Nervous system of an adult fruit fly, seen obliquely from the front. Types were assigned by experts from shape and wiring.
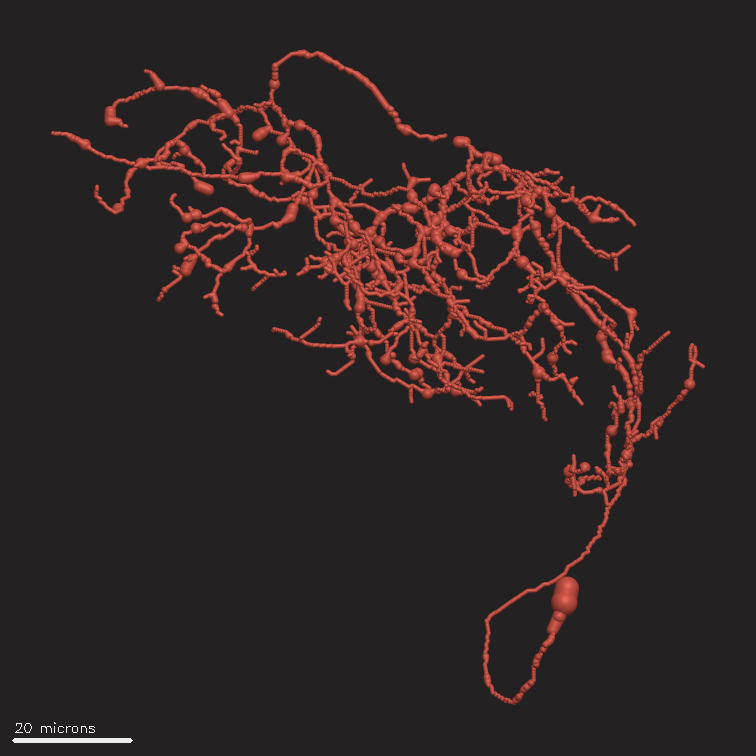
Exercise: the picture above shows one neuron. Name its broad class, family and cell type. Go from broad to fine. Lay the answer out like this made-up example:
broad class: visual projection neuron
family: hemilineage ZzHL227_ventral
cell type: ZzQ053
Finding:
broad class: central-brain intrinsic neuron
family: hemilineage LHa3
cell type: LHAV3b13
